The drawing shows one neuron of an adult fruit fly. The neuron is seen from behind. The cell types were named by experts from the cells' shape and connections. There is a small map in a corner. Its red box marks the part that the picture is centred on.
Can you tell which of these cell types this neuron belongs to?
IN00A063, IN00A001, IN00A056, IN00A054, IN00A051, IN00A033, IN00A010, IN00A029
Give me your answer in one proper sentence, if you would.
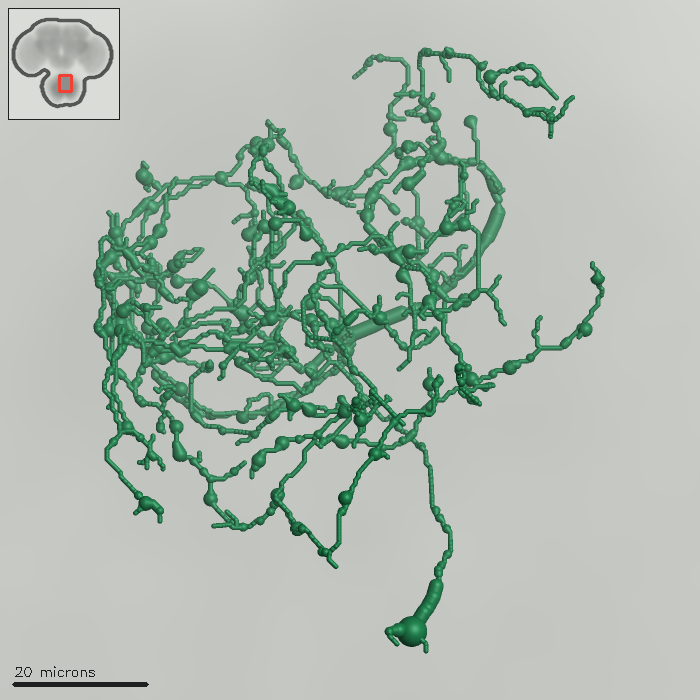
It is IN00A033 that this neuron is, by cell type.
